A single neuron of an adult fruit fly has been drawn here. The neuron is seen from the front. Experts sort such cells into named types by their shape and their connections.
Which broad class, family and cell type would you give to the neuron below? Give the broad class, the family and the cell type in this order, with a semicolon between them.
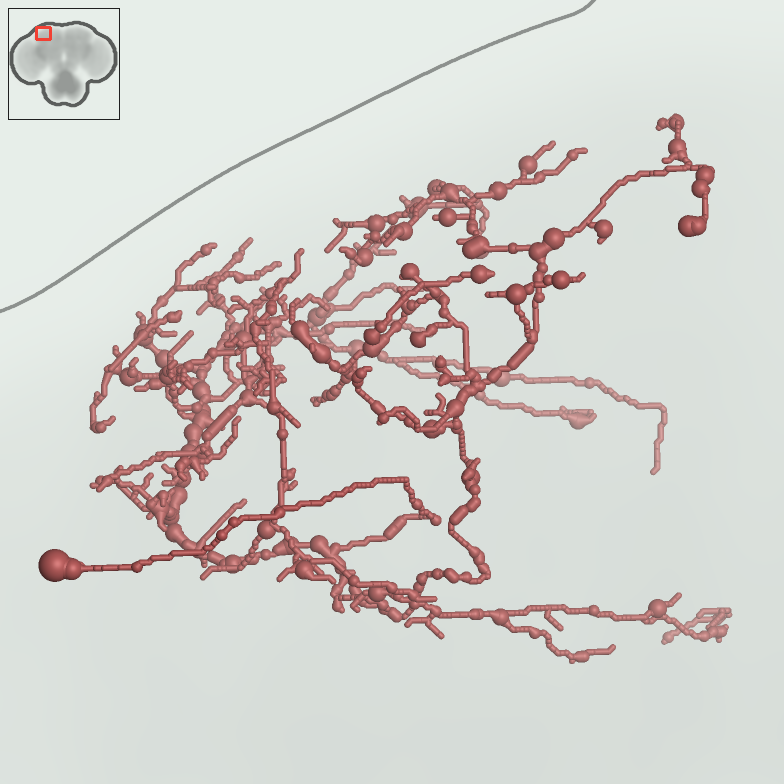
central-brain intrinsic neuron; hemilineage SLPad1_anterior; SLP158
